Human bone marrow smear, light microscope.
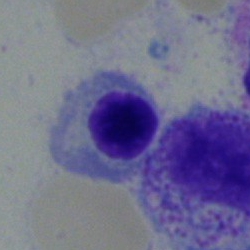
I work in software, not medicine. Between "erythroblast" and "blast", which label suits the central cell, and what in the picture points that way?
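It's an erythroblast. What settles it is the chromatin: here it is dense and stains very dark purple throughout the nucleus.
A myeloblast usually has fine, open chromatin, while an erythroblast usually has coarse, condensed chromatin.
The nucleus sits off-centre toward the upper right, leaving a wider band of pale greyish blue cytoplasm on the left, and the outer edge is irregular and somewhat frayed.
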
